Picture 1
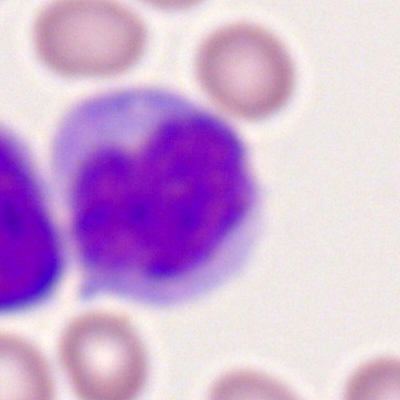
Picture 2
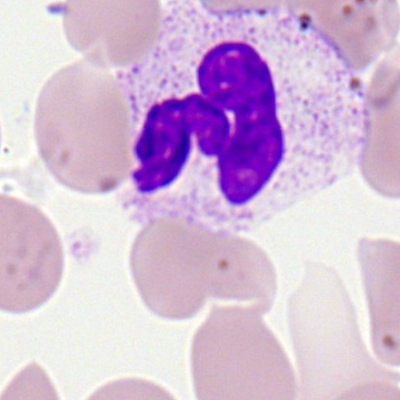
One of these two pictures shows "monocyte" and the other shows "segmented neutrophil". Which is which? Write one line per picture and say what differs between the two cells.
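Picture 1: monocyte. No distinct granules are seen in the cytoplasm.
Picture 2: segmented neutrophil. Fine small lilac granules are scattered throughout the cytoplasm.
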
